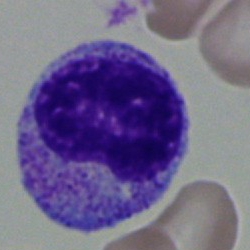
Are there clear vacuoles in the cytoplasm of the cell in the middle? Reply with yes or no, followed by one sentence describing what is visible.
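No. No clear vacuoles are seen in the cytoplasm.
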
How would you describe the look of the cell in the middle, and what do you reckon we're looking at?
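See how the nucleus is indented on its lower side, so it's kidney-shaped. It sits in the upper part of the cell, with most of the cytoplasm below it. That cytoplasm is lilac-purple, with fine purple granules scattered all through it. It's a myelocyte.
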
